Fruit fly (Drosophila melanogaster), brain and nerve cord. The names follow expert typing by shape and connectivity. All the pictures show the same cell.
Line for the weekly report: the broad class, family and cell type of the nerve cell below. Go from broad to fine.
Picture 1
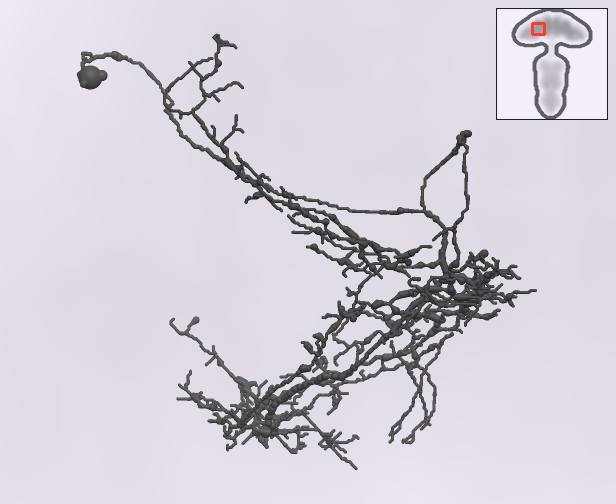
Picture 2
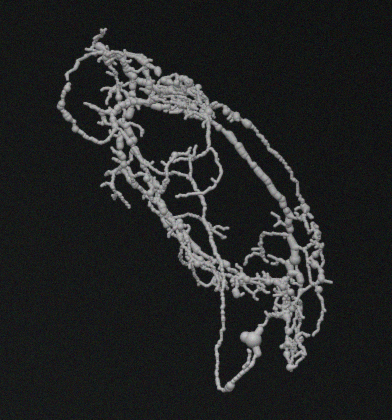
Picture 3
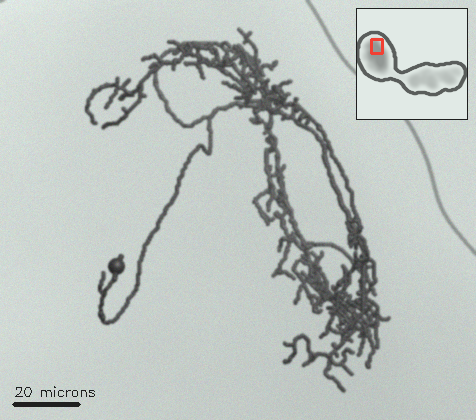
central-brain intrinsic neuron; hemilineage SIPa1_ventral; SLP098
